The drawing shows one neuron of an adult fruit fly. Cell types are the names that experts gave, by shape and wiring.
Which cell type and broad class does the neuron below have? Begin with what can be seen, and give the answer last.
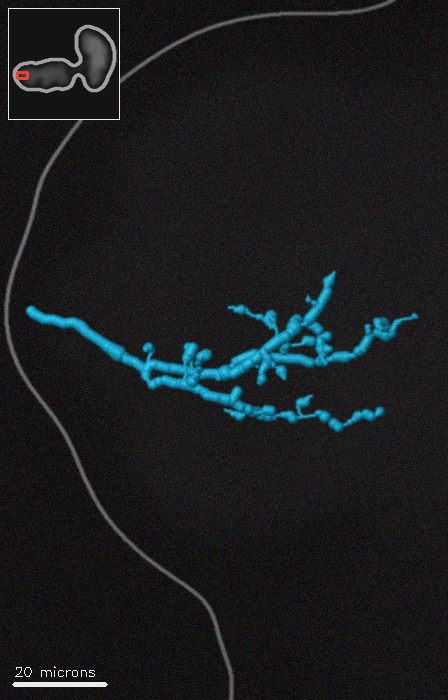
It is in the nerve cord and does not reach the brain. No cell body is drawn. From left to right in the picture it spans about 85 microns. Its cell type is SNxx23. Its broad class is sensory neuron entering the nerve cord.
